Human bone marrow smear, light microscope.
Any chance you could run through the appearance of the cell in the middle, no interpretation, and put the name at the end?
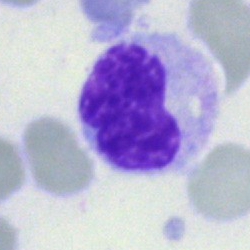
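The nucleus carries a notch on its right side, giving it an indented, kidney-like shape, and sits off-centre toward the left of the cell. Its chromatin is dark purple and coarsely clumped. One small clear vacuole lies in the cytoplasm on the right side. The cell is a band neutrophil.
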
